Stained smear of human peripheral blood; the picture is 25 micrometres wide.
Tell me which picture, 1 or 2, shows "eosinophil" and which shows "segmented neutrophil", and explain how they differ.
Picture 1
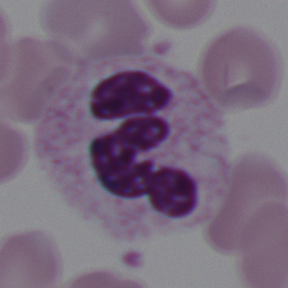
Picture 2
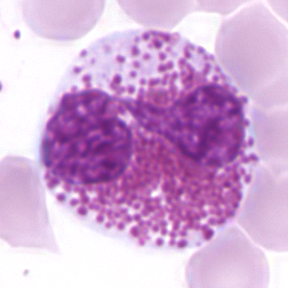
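Take picture 2 first: that is the eosinophil, and picture 1 is the segmented neutrophil. Both cells are round in outline, picture 1 roughly so, and both have dark purple chromatin, densely clumped in the segmented neutrophil and coarsely clumped in the eosinophil.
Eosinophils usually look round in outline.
Now compare the granules: the segmented neutrophil has fine pink-violet granules scattered through pale pinkish-grey cytoplasm, while the eosinophil's cytoplasm is crowded with coarse, round, reddish-purple granules.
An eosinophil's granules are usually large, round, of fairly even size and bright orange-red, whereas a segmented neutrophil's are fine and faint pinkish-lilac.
The eosinophil's nucleus is divided into two lobes, one at the left side of the cell and one at the right.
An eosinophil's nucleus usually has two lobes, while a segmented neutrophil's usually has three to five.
In the segmented neutrophil, no nucleoli are visible and no vacuoles are seen in the cytoplasm.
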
